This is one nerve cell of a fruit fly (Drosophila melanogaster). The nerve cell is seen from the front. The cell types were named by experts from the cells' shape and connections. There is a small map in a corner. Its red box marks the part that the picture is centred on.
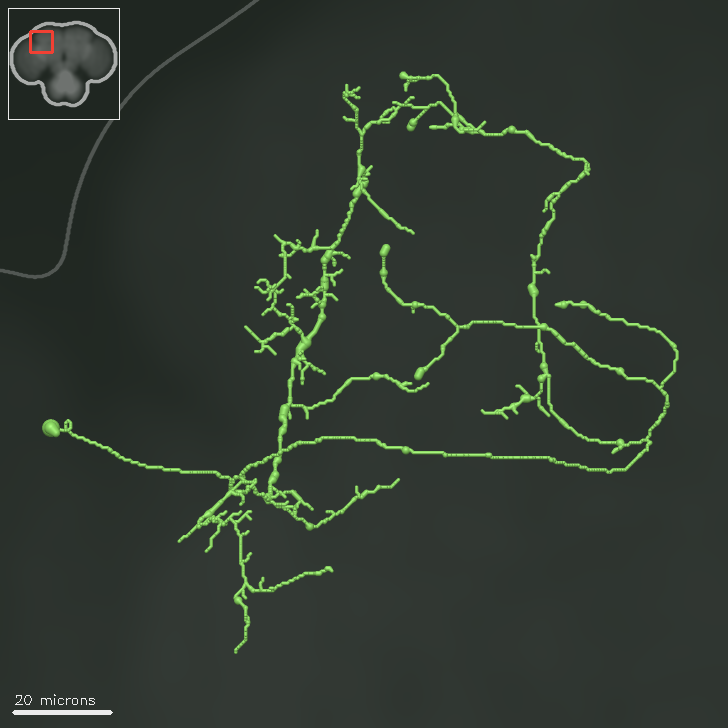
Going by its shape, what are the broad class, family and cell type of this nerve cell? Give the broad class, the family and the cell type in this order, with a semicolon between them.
central-brain intrinsic neuron; hemilineage SLPav1_medial; CB4152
